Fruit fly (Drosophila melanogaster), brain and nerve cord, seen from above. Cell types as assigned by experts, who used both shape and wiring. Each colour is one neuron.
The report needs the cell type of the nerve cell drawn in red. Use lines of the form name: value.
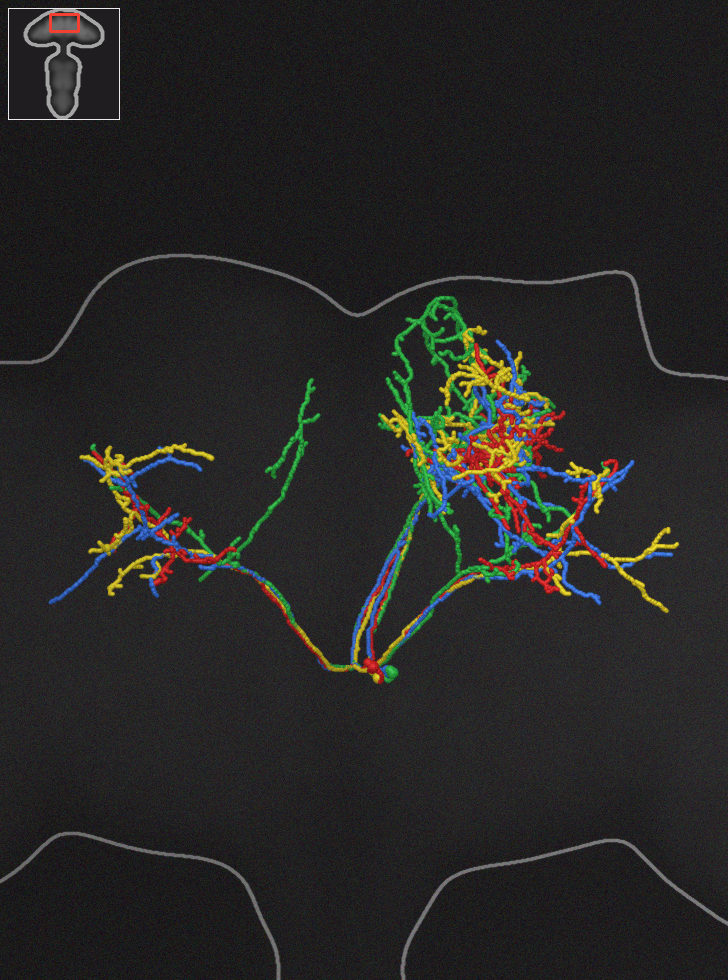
cell type: CRE095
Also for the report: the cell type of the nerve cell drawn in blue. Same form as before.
cell type: CRE094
